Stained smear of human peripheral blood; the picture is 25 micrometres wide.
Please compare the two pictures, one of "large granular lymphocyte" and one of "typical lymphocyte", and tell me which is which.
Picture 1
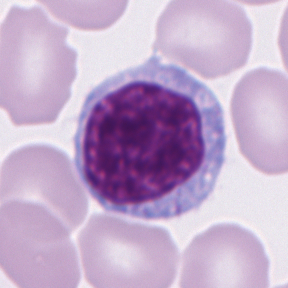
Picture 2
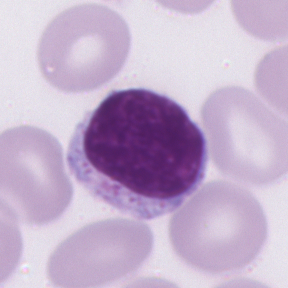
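Picture 1: typical lymphocyte. Picture 2: large granular lymphocyte. Size: picture 1 about 14 micrometres across, nucleus about 11 micrometres, filling about 60% of the cell's area; picture 2 about 12 micrometres across, nucleus about 11 by 9 micrometres, filling about 70%. Nucleus: round and unindented in picture 1; round to slightly oval, neither indented nor lobed, in picture 2. Chromatin: dark purple and coarsely clumped in both, dense in picture 2. Cytoplasm: pale blue rim around the whole nucleus in picture 1; pale lilac-blue crescent, widest at lower left, in picture 2. Granules: small reddish-purple granules scattered through the cytoplasm in picture 2.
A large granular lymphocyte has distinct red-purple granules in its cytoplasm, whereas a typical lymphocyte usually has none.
Other: small irregular bump projecting from the top edge of the cell in picture 1.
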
